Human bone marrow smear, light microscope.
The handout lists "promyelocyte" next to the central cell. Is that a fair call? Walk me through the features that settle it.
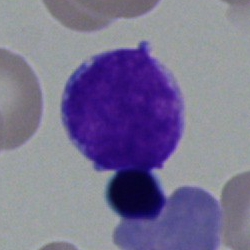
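No distinct granules can be seen in the cell.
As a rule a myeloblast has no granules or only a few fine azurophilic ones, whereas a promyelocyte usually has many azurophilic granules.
The cell is therefore a blast, not a promyelocyte. Its outline is round, and it stains deep violet-purple throughout. The chromatin is finely granular and evenly spread, without coarse clumps. No vacuoles are present, and a small knob-like bleb projects from the top edge.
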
